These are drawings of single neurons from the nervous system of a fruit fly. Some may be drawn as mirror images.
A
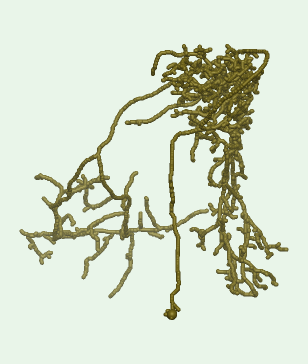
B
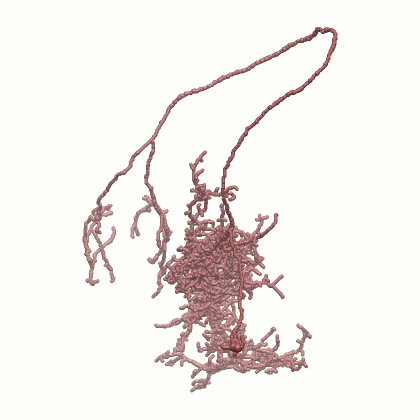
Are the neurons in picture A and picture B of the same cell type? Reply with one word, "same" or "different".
different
